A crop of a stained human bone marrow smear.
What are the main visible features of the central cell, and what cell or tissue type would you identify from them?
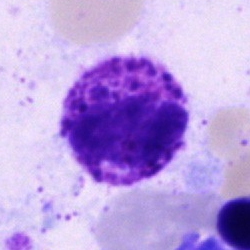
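Coarse, dark purple granules crowd this cell. You can make out the nucleus as a dark mass in the lower and central part, although the granules lying over it hide most of its outline and chromatin. Near the lower edge there is a small, pale clear area. This is a basophil.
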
